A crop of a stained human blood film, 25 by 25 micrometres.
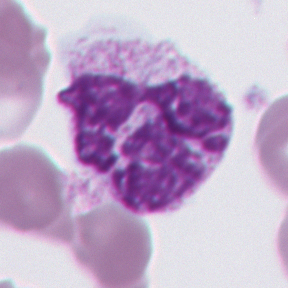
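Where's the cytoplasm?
The nucleus fills most of the cell, so it's left mainly at the top and lower left.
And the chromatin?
Dark purple, coarsely clumped, with paler gaps between the clumps.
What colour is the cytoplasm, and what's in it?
Pale pinkish-lilac, holding many fine pinkish-purple granules.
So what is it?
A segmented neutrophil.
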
